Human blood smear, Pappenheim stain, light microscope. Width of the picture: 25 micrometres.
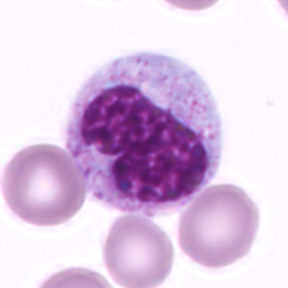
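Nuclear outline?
Bean-shaped, with a notch on the left side.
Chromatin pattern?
Clumped into dark strands separated by paler gaps.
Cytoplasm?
Widest band above the nucleus; fine pinkish-red granules scattered throughout.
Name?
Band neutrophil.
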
